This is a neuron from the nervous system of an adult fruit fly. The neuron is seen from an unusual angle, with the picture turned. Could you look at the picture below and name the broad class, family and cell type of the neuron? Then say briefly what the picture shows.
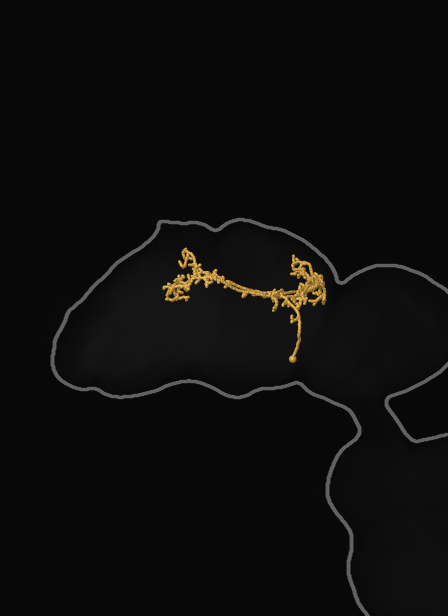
Its broad class is central-brain intrinsic neuron. The family is hemilineage LB0. The cell type is SAD099. As drawn here it is wider than it is tall.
